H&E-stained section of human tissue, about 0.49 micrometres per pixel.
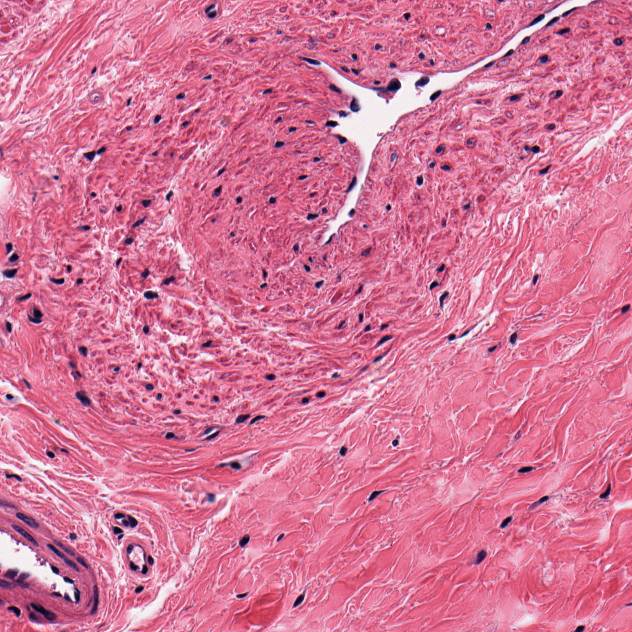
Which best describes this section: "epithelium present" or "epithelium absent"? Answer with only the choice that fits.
Epithelium absent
